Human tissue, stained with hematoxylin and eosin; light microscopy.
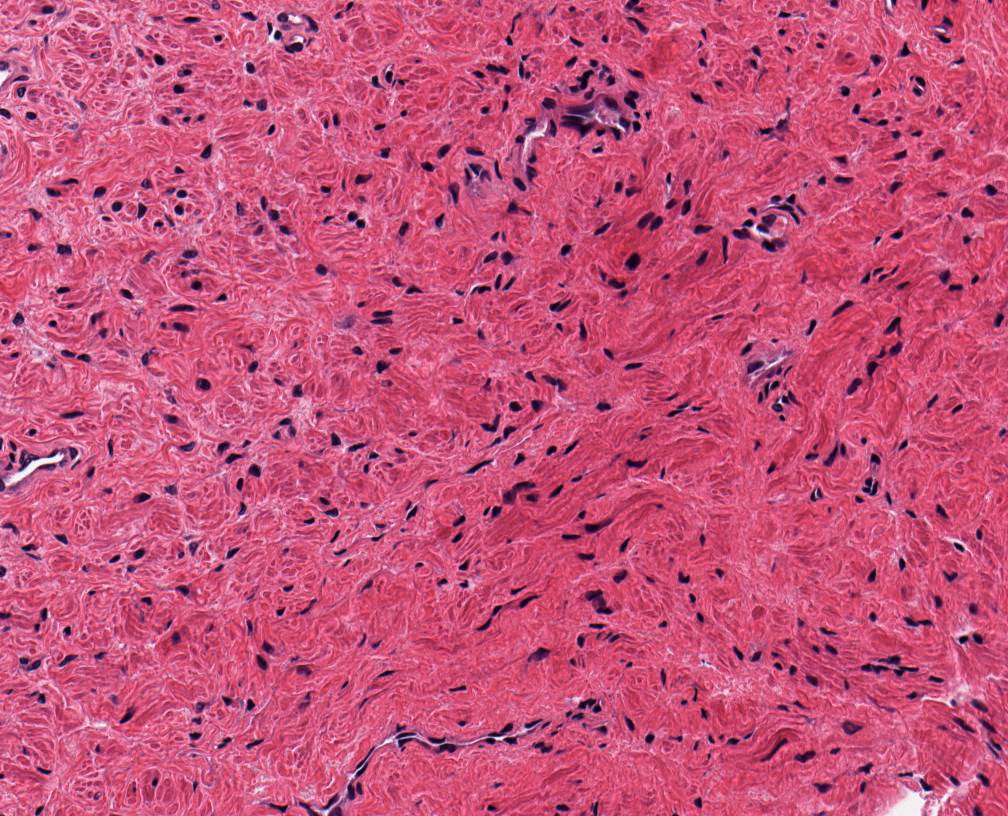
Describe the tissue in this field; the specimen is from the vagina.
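Notice that dense pink fibrous tissue takes up the whole field, and there is no epithelium anywhere. Follow the fibres and you will see they are wavy, interlacing in many directions rather than lying in one parallel sheet. The nuclei are small and dark, mostly elongated or slightly wavy. They are sparse and fairly evenly spread, with plenty of pink matrix between them.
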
